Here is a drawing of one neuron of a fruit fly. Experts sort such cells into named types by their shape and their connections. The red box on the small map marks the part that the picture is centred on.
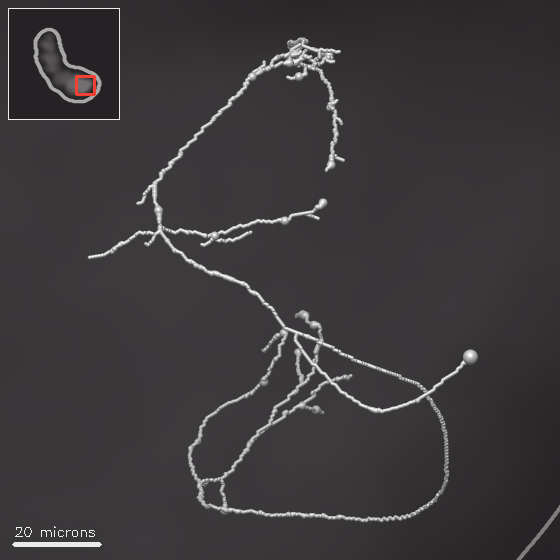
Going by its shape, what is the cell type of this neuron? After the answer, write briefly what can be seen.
Its cell type is PLP048. It is a central-brain intrinsic neuron. By the scale bar it is about 110 microns tall in this view. In this view it is taller than it is wide.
